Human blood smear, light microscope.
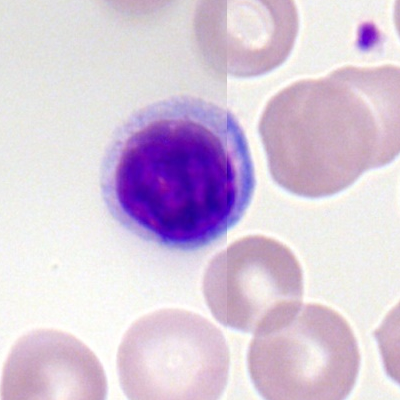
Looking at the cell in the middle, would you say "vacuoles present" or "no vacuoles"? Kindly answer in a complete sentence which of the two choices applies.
No vacuoles are found within the cytoplasm of the cell.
